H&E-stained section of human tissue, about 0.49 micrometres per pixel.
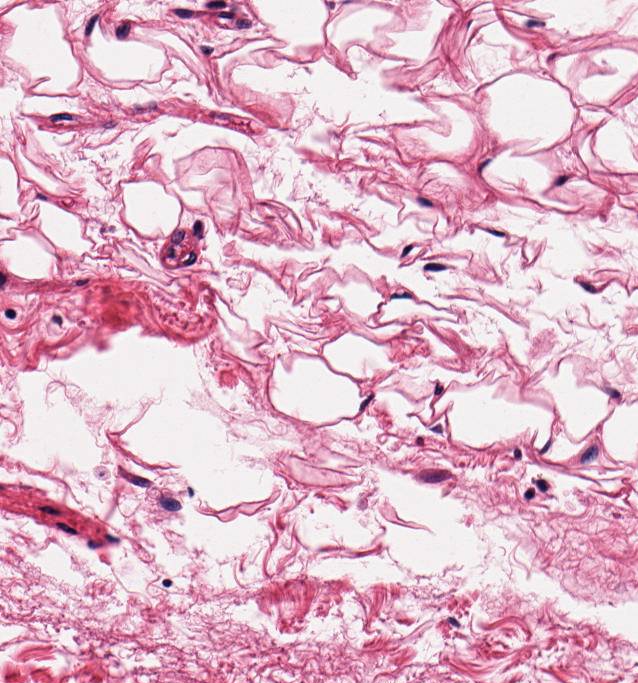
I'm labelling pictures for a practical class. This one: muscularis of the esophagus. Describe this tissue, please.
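See how the collagen fibres here are pale pink and wavy, running in many different directions? Cells are few, with small, dark, elongated nuclei lying along the fibres. Down at the lower left edge there's a small vessel cut lengthwise, its wall deep pink. Along the bottom edge the fibres pack more closely than in the rest of the field.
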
